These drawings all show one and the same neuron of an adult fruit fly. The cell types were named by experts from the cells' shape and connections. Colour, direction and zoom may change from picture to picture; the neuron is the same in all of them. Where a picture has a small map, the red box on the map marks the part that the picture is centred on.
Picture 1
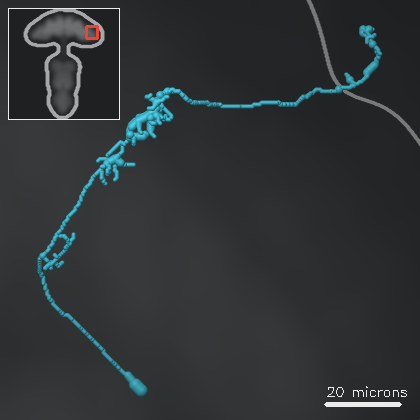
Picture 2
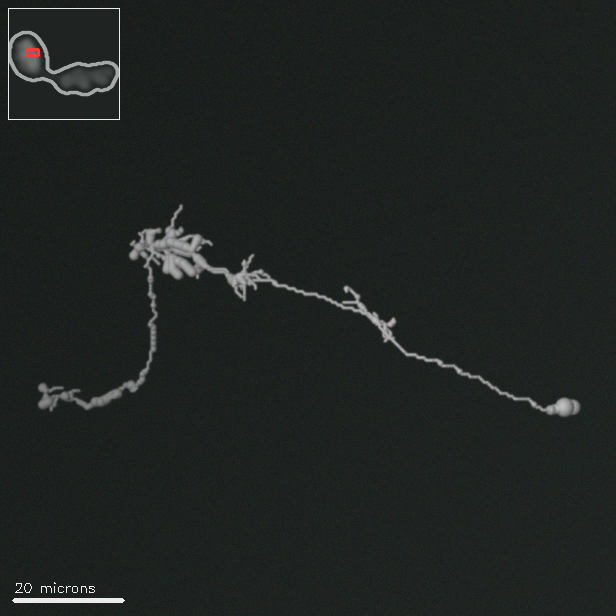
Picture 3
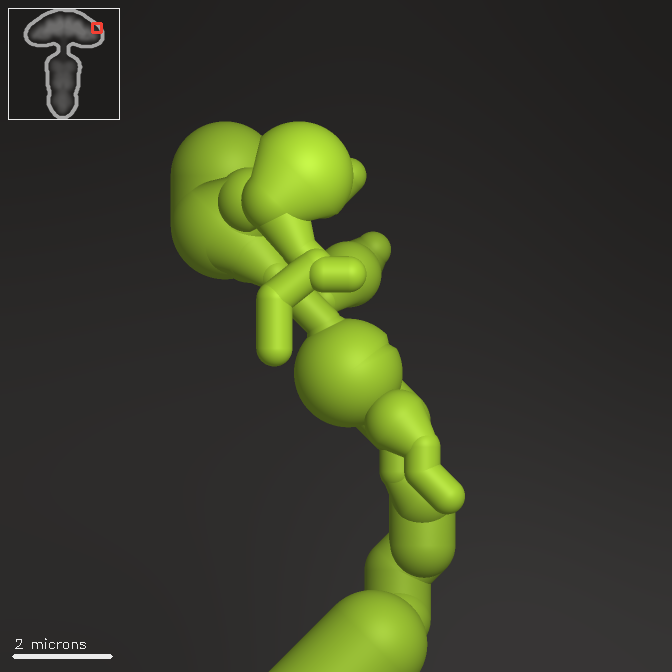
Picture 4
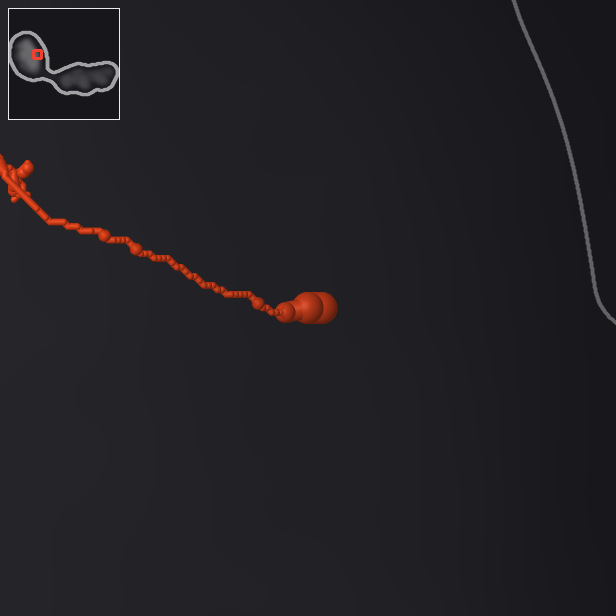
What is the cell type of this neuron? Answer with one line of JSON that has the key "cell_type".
{"cell_type": "C3"}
